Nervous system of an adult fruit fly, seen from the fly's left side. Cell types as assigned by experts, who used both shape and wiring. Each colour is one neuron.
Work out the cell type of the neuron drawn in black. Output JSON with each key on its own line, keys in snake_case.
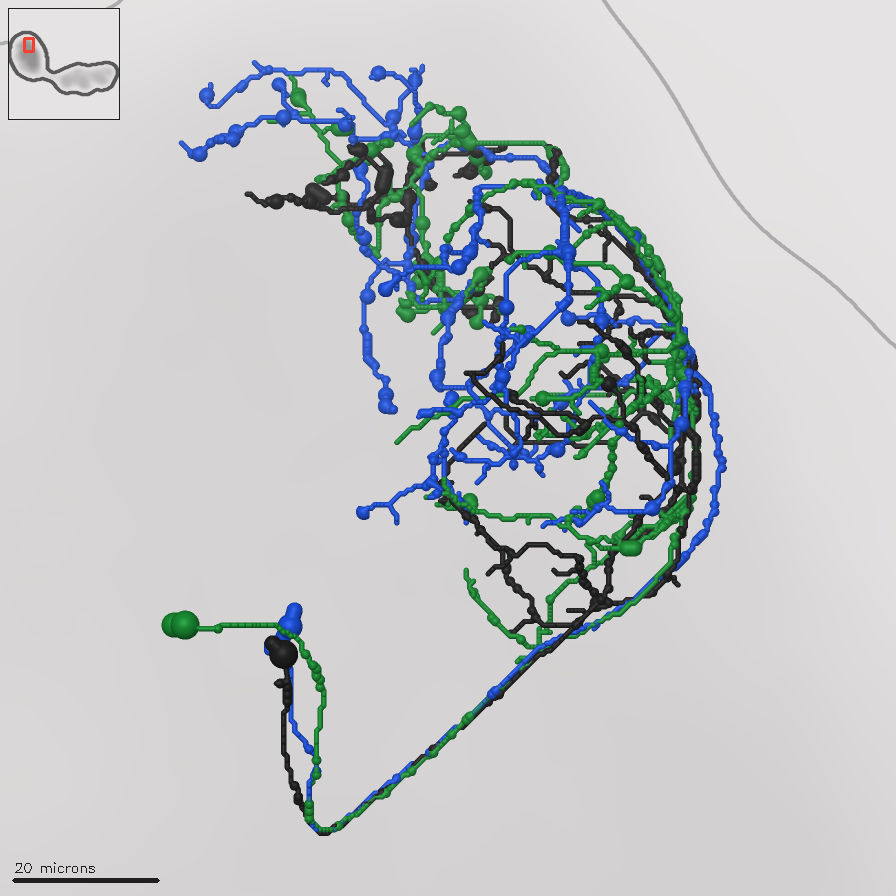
{
 "cell_type": "CB2907"
}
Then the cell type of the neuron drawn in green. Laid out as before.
{
 "cell_type": "CB0996"
}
